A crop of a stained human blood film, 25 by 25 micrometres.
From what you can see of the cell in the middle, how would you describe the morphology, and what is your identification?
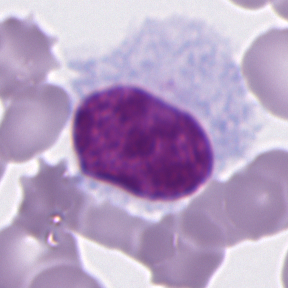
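See the cytoplasm? Pale greyish blue. The nucleus sits off-centre toward the lower left, and its edge is smooth, no notch or fold. Chromatin's finely mottled purple, without any big dark clumps. That's a hairy cell.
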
